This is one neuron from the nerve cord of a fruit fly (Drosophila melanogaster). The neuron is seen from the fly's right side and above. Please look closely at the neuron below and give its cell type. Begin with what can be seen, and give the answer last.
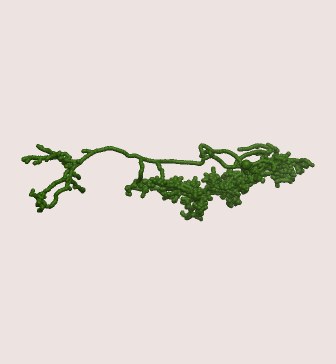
In this view it is more than twice as wide as it is tall. This is a nerve-cord intrinsic neuron. Its cell type is IN19A017.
